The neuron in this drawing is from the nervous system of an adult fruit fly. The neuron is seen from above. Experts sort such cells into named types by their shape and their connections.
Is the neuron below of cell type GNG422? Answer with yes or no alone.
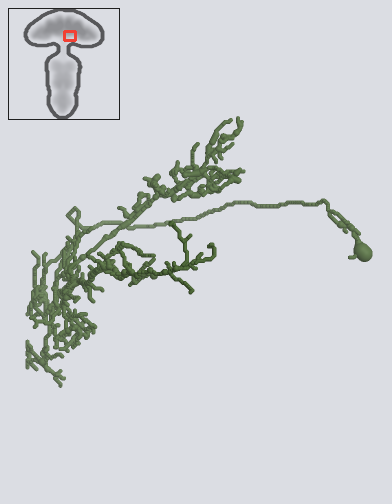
yes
